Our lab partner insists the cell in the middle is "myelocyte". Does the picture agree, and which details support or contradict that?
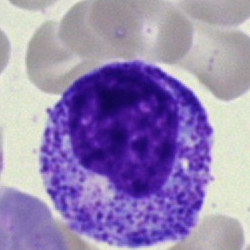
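Granules: numerous, dark purple, coarse and separate like dots rather than fine dust, filling the cytoplasm.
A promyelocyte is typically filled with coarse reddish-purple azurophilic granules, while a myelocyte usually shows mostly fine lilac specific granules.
Coarseness favours promyelocyte and counts against myelocyte. Verdict: promyelocyte, not myelocyte. Outline round; red cells lie against the upper edge.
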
